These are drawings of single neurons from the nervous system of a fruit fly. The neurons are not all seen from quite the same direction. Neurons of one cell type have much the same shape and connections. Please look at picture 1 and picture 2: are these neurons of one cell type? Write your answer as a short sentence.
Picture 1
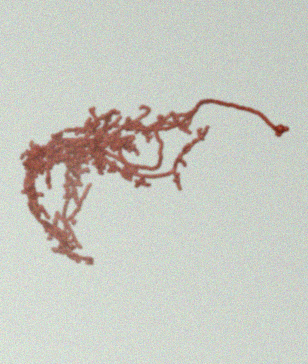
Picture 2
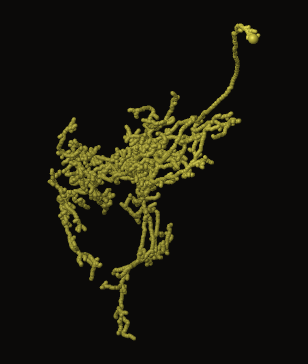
They are of the same cell type.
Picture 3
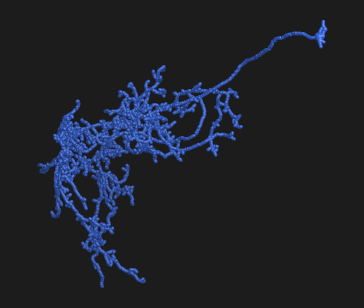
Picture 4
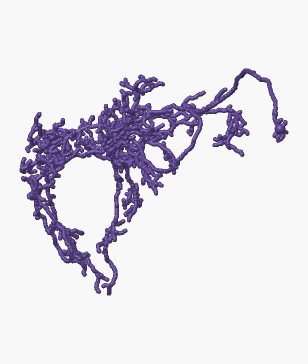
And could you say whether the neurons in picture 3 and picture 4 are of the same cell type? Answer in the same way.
They are of the same cell type.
